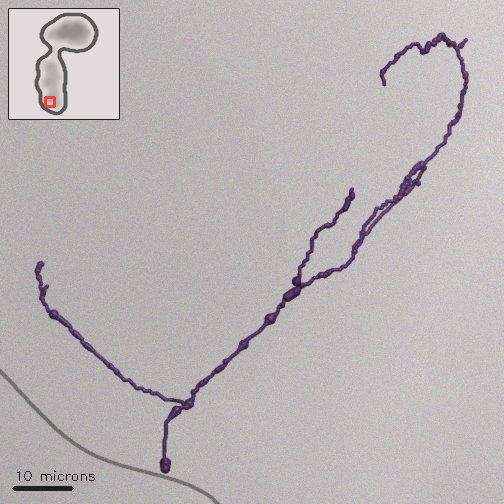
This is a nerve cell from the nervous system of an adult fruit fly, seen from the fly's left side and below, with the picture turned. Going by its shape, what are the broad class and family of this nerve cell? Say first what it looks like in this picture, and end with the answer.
No cell body is drawn. By the scale bar it is about 75 microns tall in this view. It has a dozen or fewer branch ends. Its broad class is sensory neuron entering the nerve cord. The name of its family is class mechanosensory tactile.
